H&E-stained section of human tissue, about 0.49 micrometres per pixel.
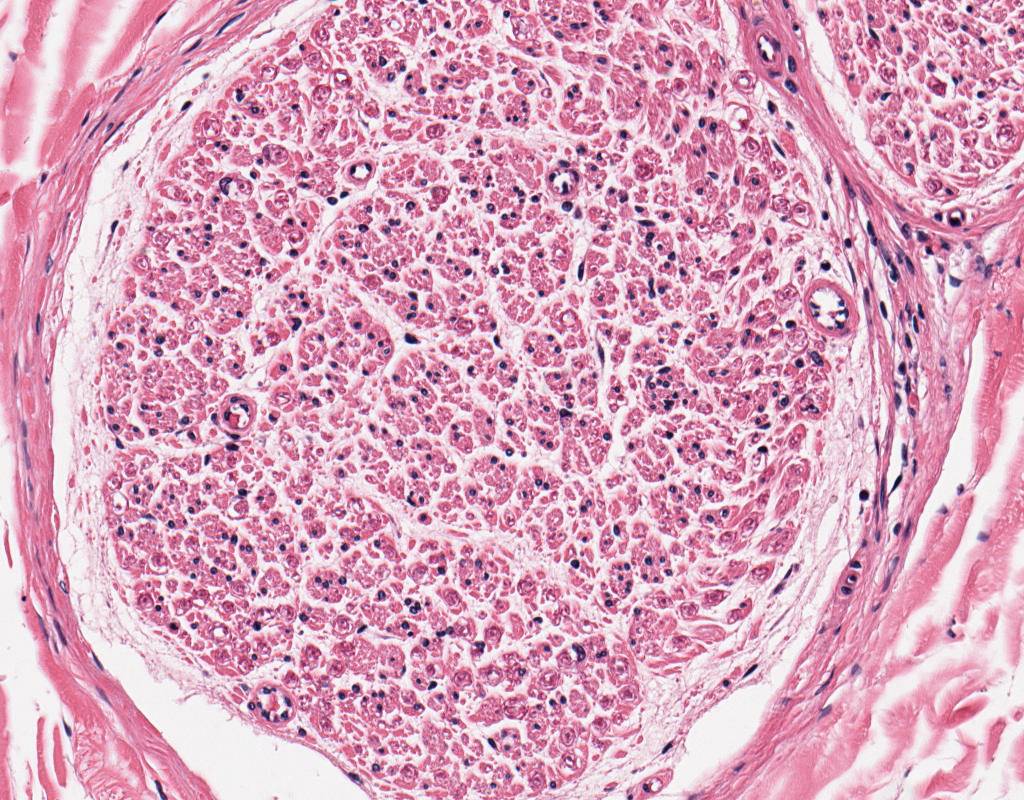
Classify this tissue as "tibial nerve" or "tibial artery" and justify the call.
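It's tibial nerve, not tibial artery. Look at the large rounded bundle filling most of the field: its fibres are cut across, showing as small round pink profiles gathered in small clusters.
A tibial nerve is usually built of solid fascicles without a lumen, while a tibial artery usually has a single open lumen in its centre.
A layered sheath of flattened cells with elongated dark nuclei wraps the bundle.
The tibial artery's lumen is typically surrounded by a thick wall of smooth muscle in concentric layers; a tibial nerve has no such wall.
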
